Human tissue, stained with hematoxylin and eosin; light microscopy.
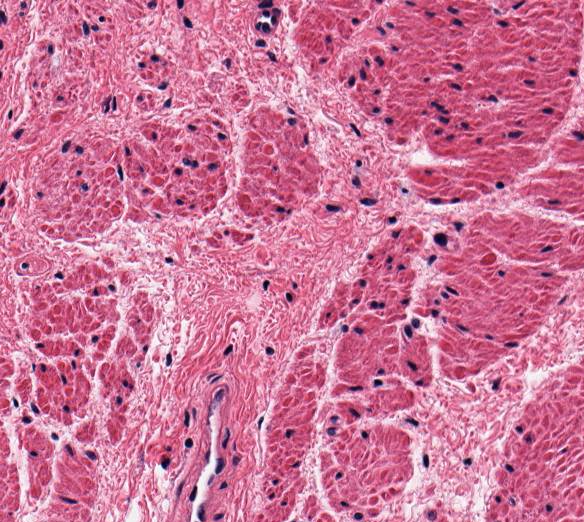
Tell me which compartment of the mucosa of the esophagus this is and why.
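The tissue shown is smooth muscle. Its cells form rounded bundles with deep pink cytoplasm, set apart by pale connective tissue septa.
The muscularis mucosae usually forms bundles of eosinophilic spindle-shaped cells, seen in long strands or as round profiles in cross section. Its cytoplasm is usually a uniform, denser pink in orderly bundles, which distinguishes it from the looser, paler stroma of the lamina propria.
Narrow white clefts separate many bundles from the surrounding connective tissue, and no epithelium or glands are present.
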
